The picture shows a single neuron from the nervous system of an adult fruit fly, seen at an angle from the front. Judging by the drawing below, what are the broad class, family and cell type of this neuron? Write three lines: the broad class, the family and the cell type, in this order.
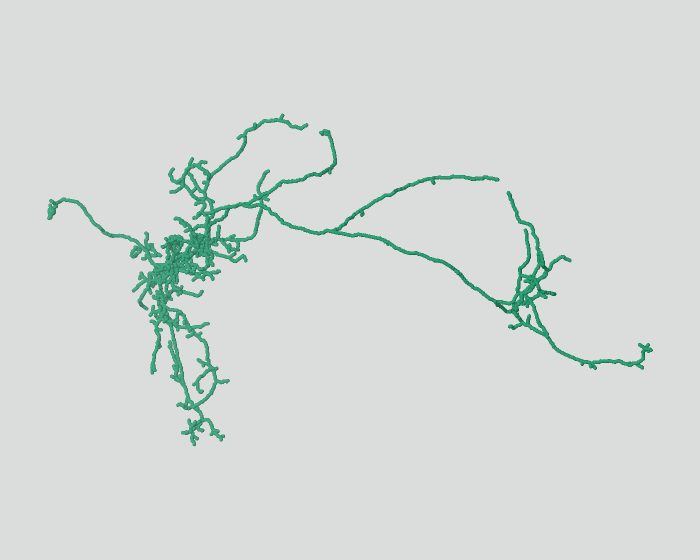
central-brain intrinsic neuron
hemilineage SLPal2
AVLP750m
